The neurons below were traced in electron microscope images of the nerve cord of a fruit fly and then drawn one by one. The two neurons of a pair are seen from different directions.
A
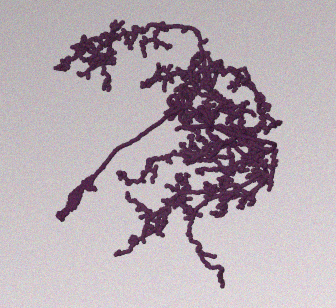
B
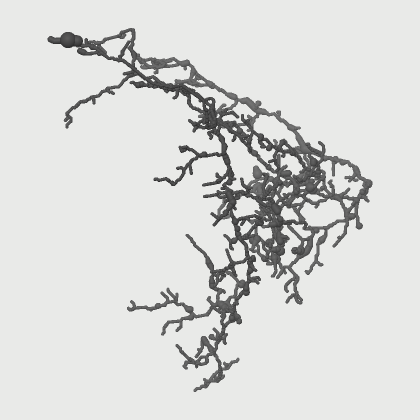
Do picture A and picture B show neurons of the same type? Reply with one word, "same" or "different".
same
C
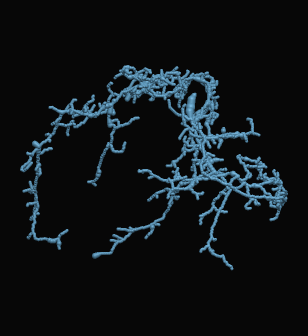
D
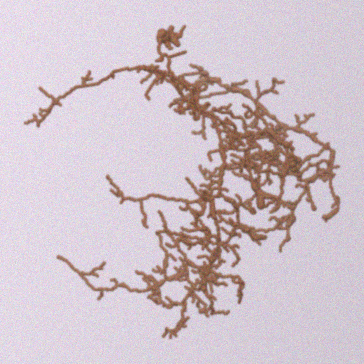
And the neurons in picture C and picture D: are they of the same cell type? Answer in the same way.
same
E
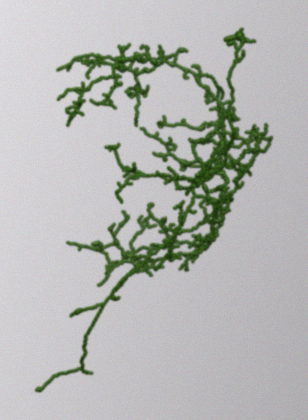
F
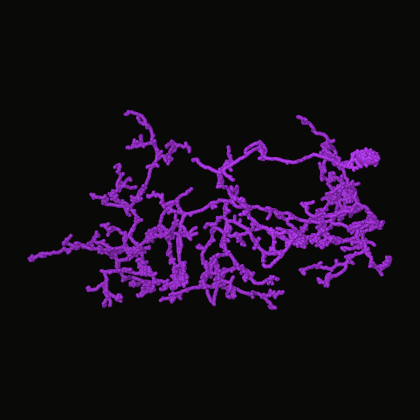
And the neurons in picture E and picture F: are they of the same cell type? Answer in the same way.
same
